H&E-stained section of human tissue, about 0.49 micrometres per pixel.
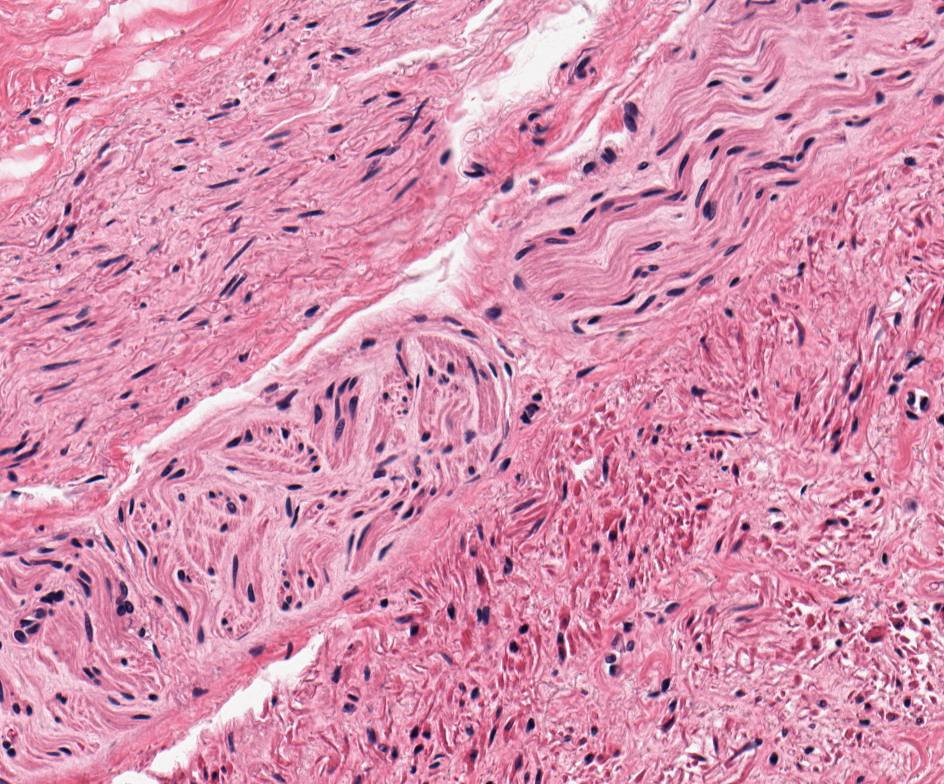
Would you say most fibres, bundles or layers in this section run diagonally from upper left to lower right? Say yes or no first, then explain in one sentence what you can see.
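No. The field is made of spindle-cell tissue split into bands by narrow white clefts that run diagonally from lower left to upper right.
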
